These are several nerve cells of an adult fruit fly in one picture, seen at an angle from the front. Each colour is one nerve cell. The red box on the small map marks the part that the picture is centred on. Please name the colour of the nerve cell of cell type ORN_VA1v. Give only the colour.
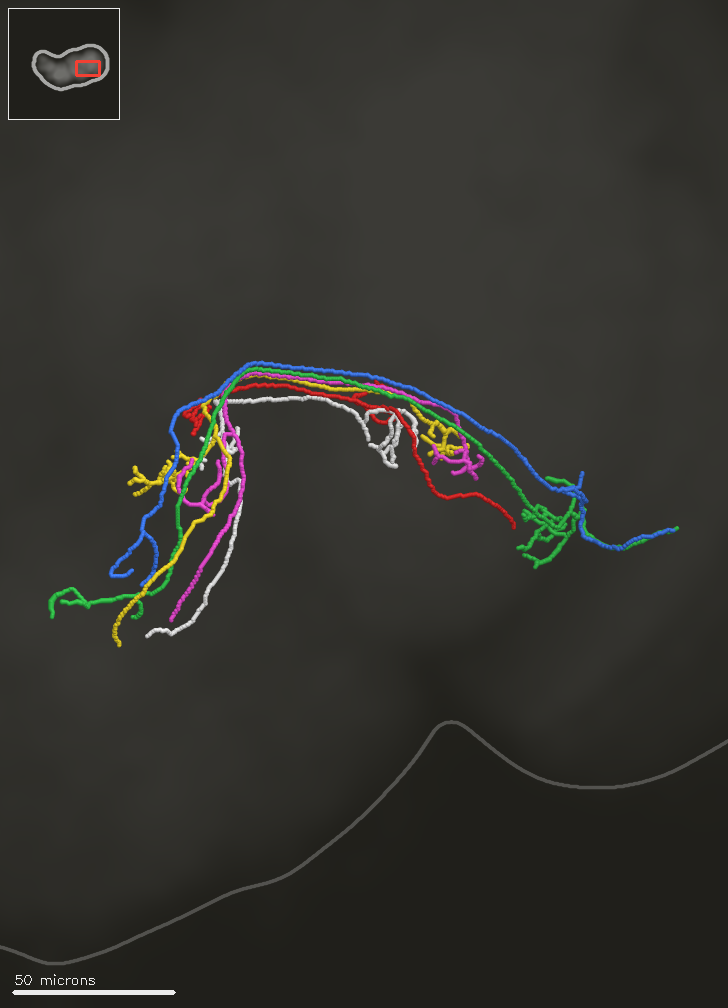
green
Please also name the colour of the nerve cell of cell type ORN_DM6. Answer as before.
white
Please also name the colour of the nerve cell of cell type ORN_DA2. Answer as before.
magenta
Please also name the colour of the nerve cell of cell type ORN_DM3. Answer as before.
red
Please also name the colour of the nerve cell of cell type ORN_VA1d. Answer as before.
blue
